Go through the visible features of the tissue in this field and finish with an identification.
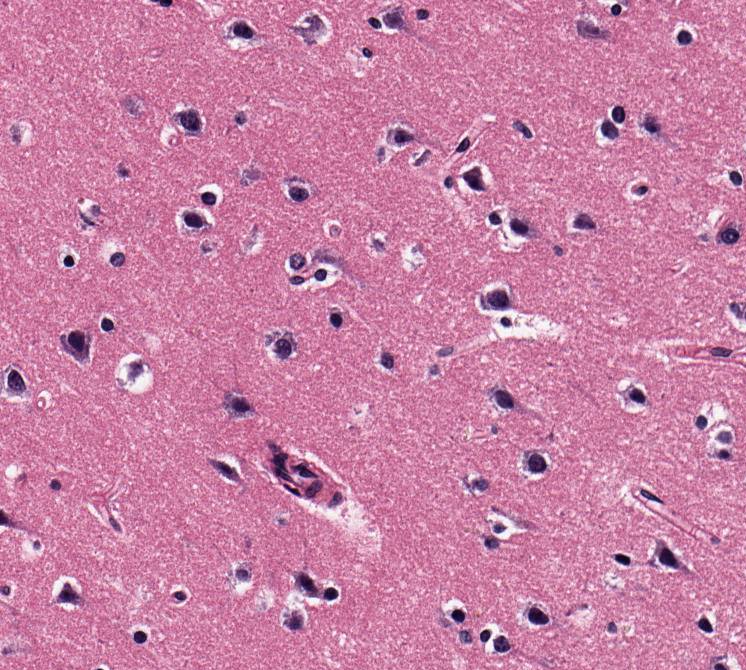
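Notice the whole field is an even pink: finely granular neuropil, cells scattered singly, no layering into sheets or units. No epithelium, glands or fat anywhere. Many cells sit in clear, empty halos separating them from the neuropil. Thin elongated capillaries with slender dark nuclei run through it, most visibly on the right. So it's cerebral cortex.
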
